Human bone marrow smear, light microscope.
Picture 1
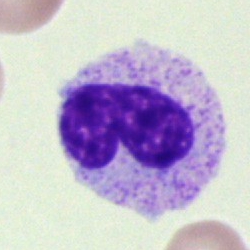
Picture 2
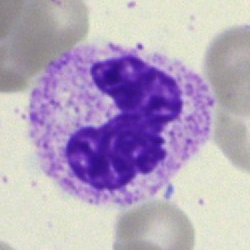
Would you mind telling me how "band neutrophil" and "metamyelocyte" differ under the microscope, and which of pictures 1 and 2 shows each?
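Picture 1 holds a metamyelocyte, picture 2 a band neutrophil. Nuclear shape first: kidney-shaped with a notch on its lower side in the metamyelocyte, a single thick band bent into an S-like curve in the band neutrophil.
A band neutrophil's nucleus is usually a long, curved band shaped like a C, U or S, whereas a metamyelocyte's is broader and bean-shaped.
Chromatin next: dark purple and clumped in both, coarsely so in the band neutrophil.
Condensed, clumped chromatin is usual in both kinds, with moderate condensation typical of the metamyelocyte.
Nucleoli: none visible in the band neutrophil. Cytoplasm and outline: abundant, pale lilac cytoplasm without vacuoles and a roughly round outline in the metamyelocyte. Surroundings: pale red cells lie around the band neutrophil without covering it.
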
